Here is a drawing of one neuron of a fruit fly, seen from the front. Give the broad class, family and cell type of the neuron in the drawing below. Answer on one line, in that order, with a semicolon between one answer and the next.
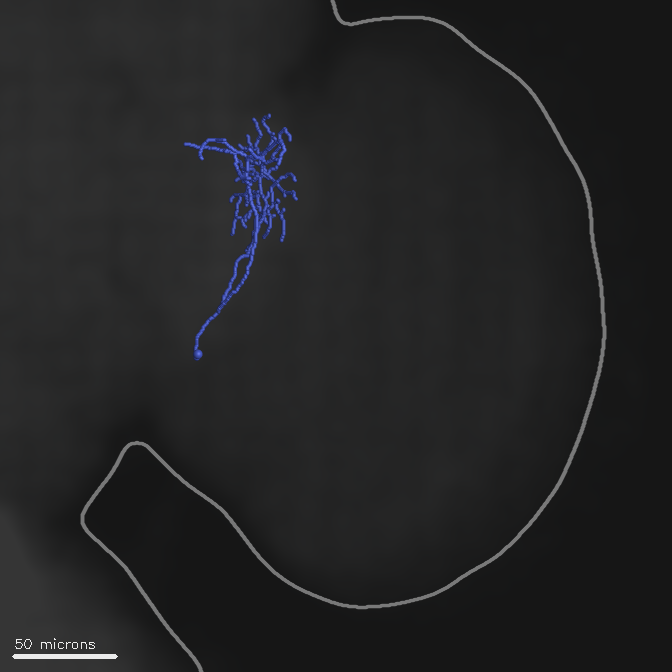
visual projection neuron; LC; LC25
